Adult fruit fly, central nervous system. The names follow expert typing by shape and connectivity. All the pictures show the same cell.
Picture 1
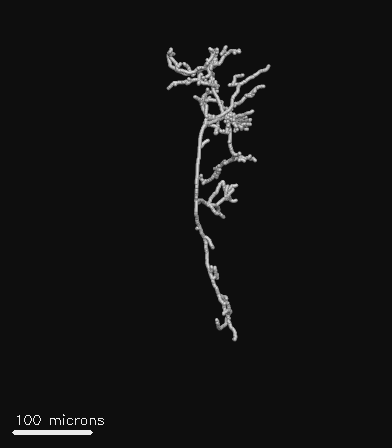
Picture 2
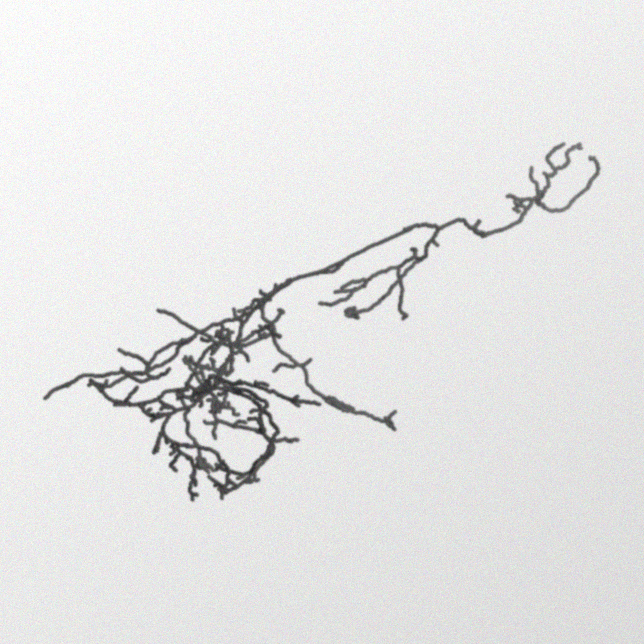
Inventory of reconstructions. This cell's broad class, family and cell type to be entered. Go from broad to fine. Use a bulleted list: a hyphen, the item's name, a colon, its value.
- broad class: nerve-cord intrinsic neuron
- family: hemilineage 12A
- cell type: IN12A019_a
